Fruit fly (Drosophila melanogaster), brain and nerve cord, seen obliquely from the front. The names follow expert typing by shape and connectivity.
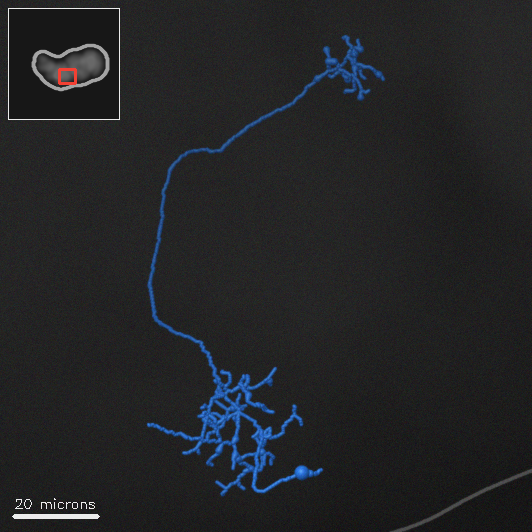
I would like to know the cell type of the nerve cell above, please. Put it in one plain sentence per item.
The cell type is Tm36.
